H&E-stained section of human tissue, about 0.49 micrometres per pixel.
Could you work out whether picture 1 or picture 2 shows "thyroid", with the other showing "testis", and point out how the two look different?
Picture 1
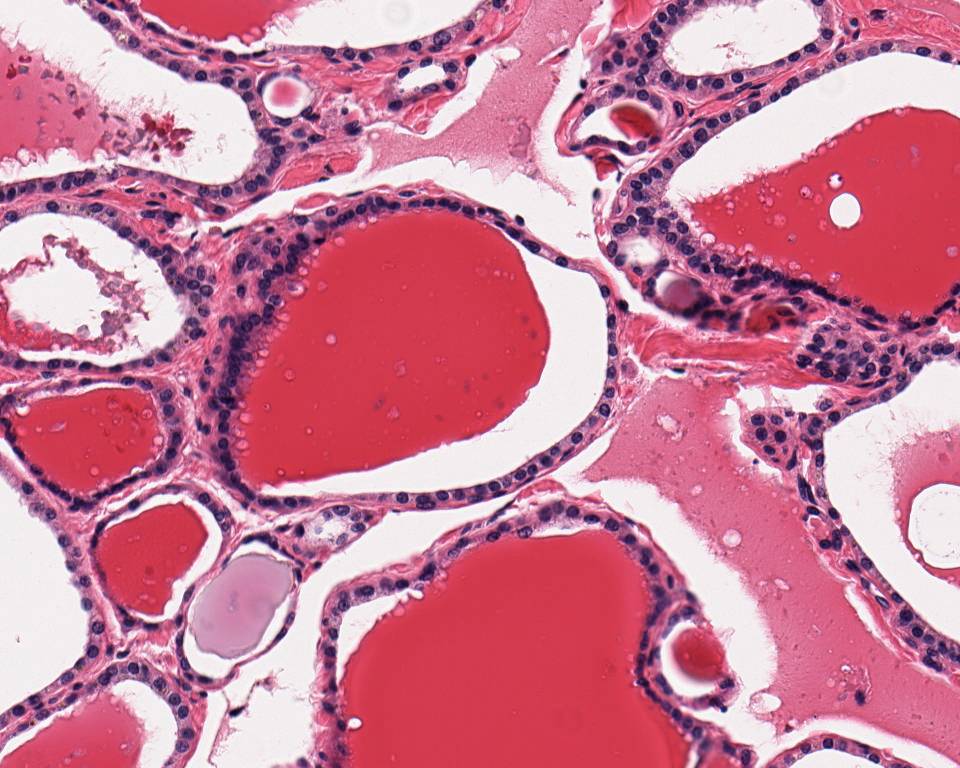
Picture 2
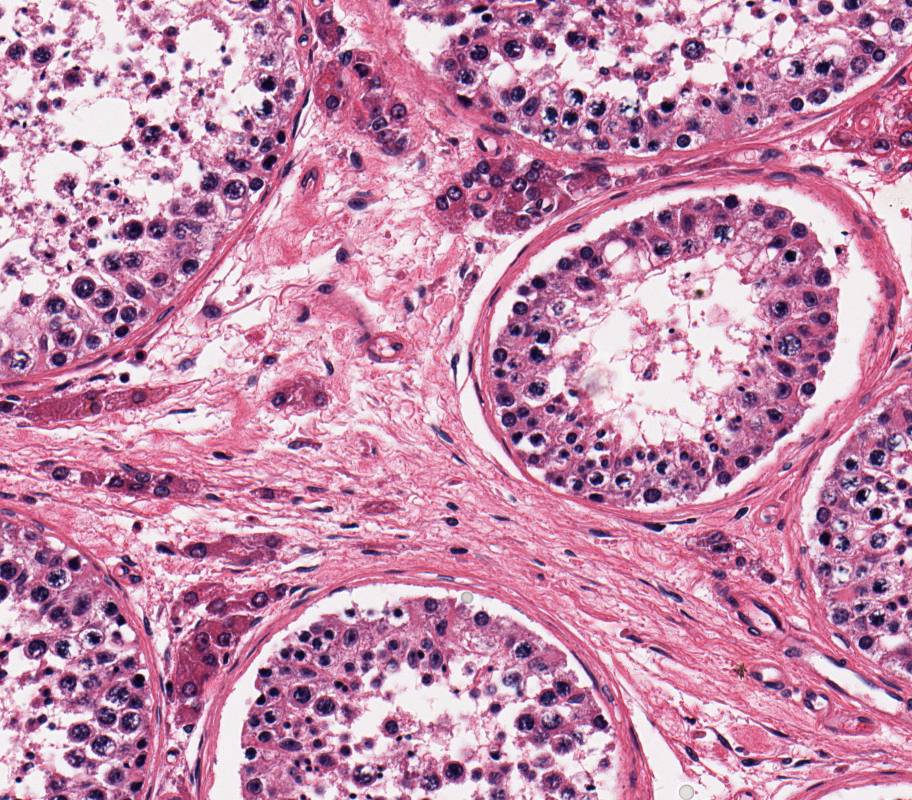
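You'll find the thyroid in the first picture and the testis in the second. In the thyroid, look at the closed round-to-oval follicles of widely varying size, the largest in the centre and at the bottom centre. Each is lined by a single layer of low cuboidal cells, and most are filled with homogeneous deep red colloid. One small follicle at the lower left of centre holds pale pinkish-lilac material instead. In the testis, you see round to oval tubules cut across, separated by bands of interstitial stroma. Their lining is stratified, several cells deep, and many of the larger cells have big round nuclei with coarse, clumped dark chromatin.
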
